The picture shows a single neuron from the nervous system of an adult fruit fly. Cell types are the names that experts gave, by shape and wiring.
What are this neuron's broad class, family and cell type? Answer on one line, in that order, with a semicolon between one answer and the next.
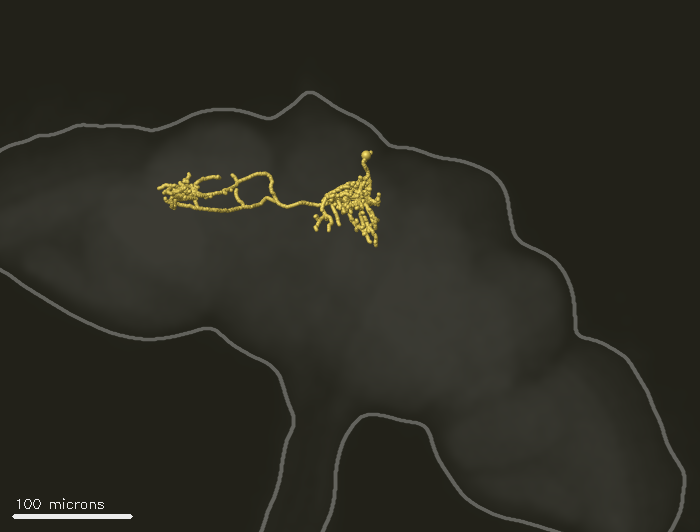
central-brain intrinsic neuron; hemilineage FLAa2; GNG488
